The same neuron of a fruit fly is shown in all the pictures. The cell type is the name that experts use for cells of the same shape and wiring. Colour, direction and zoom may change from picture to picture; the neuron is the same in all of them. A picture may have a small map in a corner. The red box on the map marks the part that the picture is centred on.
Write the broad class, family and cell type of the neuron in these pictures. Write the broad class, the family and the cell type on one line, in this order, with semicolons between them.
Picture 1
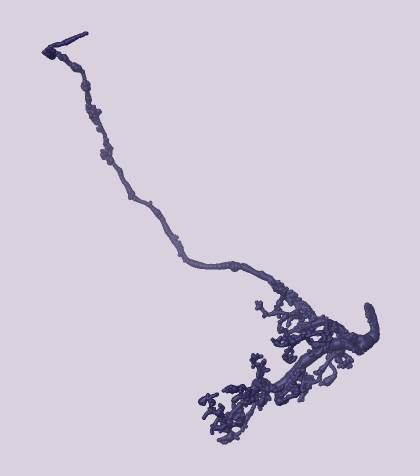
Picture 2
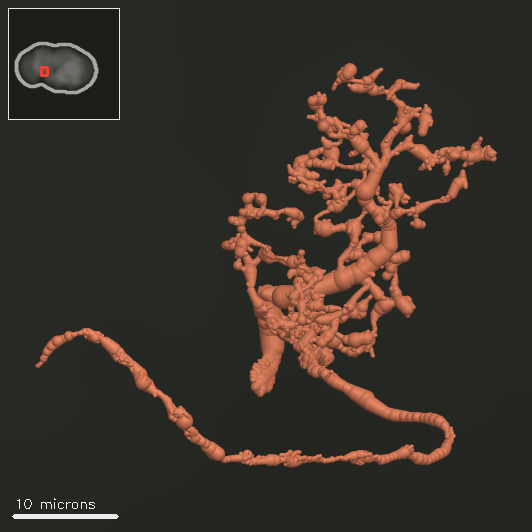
sensory neuron entering the brain; class thermosensory; TRN_VP3a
